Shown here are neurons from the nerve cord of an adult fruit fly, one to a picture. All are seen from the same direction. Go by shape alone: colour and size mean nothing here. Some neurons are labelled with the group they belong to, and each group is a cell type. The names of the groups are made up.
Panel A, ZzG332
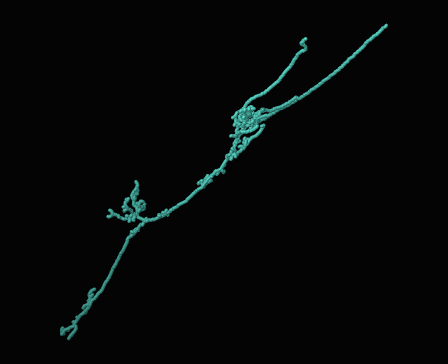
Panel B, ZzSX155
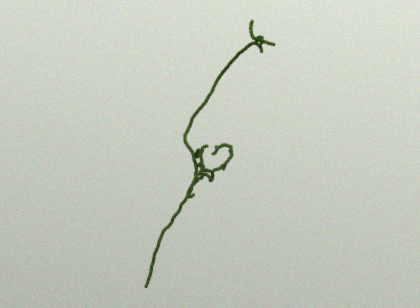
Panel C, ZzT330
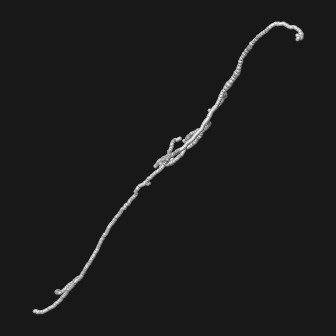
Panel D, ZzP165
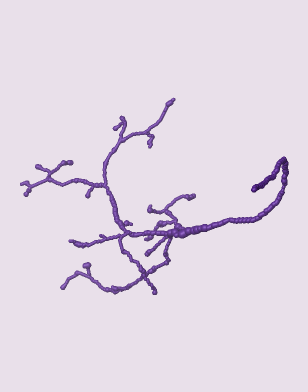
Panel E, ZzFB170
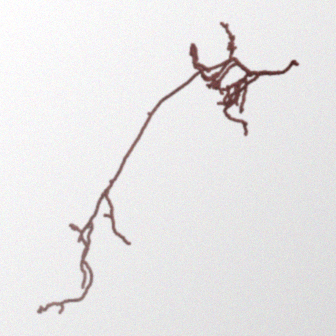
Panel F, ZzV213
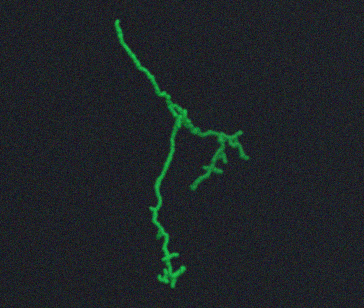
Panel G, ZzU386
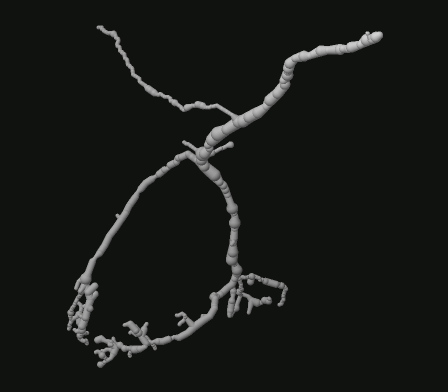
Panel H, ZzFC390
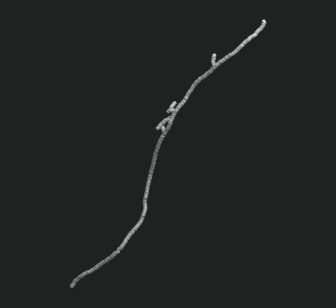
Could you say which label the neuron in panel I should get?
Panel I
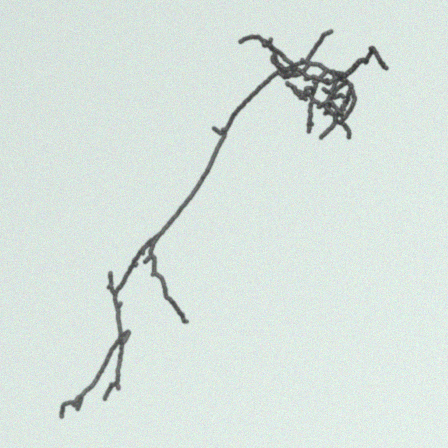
ZzFB170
